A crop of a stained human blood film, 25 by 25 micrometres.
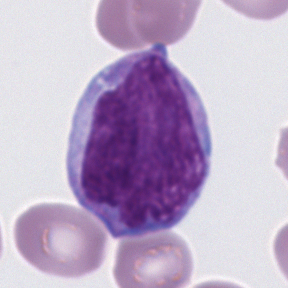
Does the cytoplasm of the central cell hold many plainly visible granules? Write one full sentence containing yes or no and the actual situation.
No, the cytoplasm does not hold many granules; none are visible in it.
